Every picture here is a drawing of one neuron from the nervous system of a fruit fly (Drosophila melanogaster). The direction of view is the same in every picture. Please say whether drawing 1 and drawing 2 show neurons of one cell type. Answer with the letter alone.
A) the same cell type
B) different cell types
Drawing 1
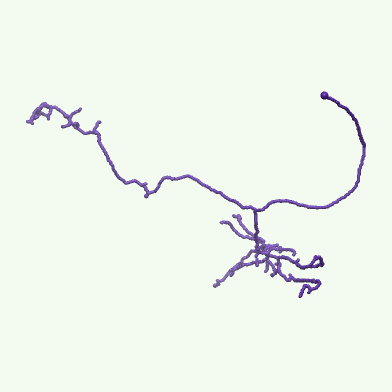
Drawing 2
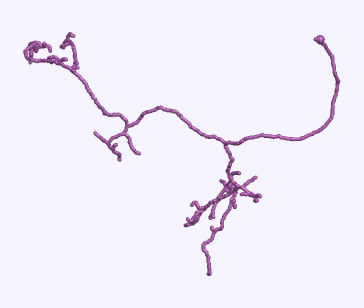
A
